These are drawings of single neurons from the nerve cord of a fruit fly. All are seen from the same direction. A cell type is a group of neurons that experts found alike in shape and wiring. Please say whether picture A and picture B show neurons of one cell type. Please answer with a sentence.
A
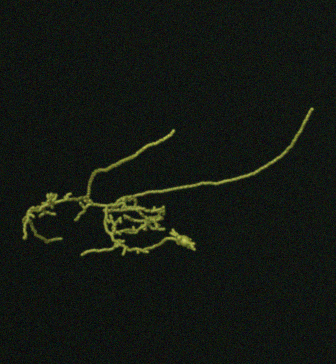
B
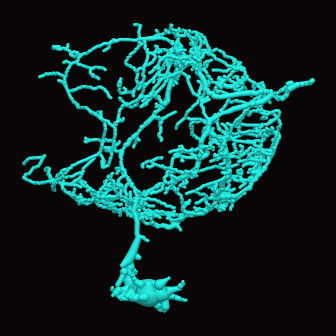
They are of different cell types.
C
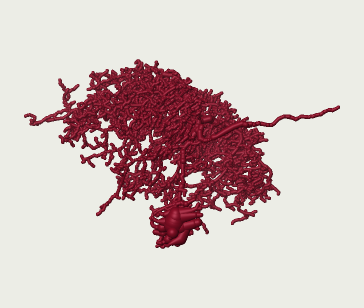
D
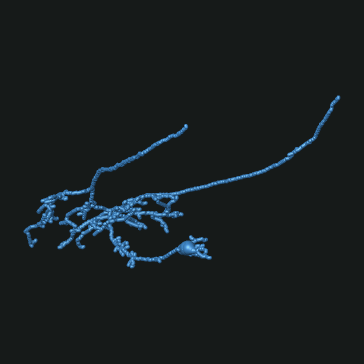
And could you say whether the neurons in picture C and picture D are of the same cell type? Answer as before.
They are of different cell types.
